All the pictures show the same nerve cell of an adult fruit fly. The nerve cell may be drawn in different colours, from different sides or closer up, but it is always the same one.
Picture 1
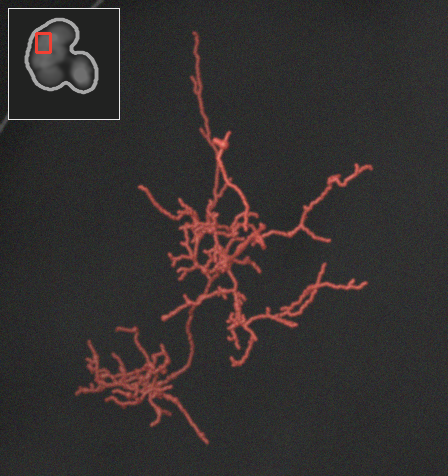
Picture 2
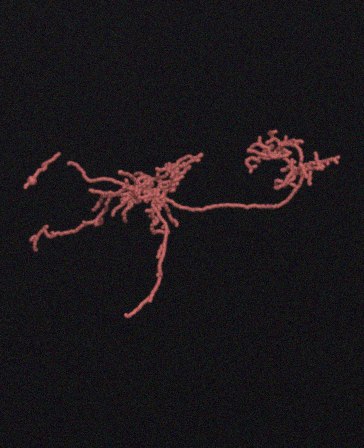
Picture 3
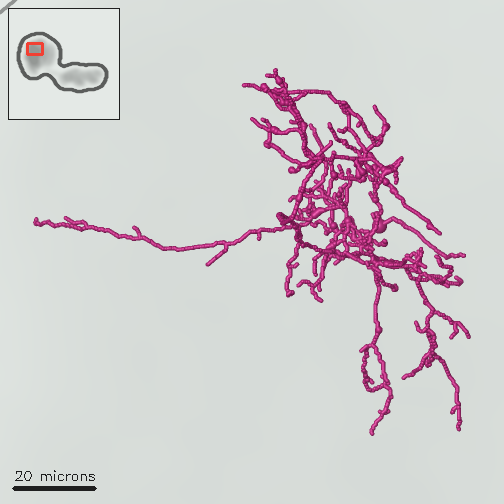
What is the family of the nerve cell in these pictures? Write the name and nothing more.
hemilineage CLp2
